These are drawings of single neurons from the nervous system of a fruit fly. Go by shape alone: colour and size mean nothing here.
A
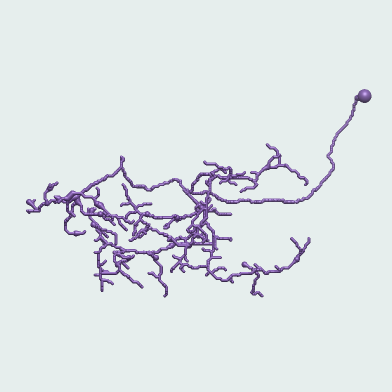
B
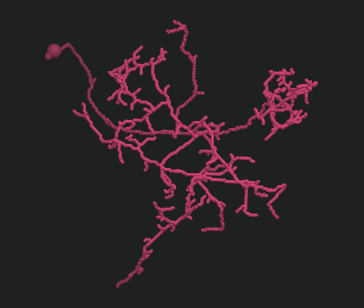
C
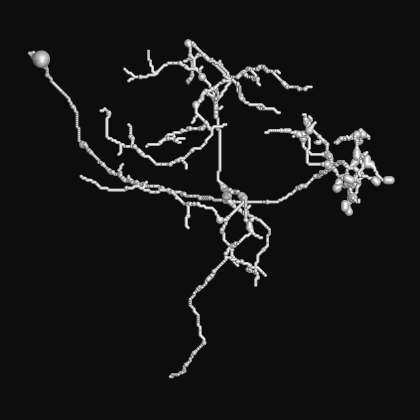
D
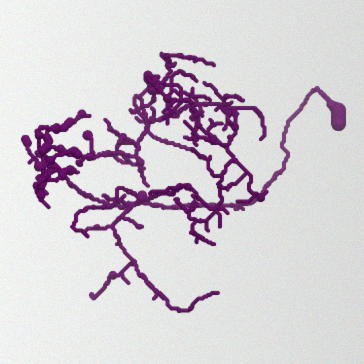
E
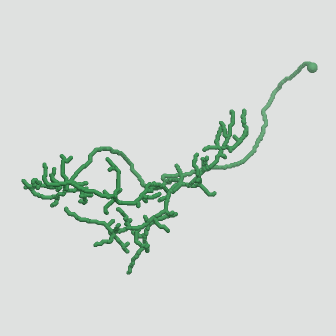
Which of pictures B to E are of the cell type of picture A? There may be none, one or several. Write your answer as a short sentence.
Picture E is of the same cell type.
